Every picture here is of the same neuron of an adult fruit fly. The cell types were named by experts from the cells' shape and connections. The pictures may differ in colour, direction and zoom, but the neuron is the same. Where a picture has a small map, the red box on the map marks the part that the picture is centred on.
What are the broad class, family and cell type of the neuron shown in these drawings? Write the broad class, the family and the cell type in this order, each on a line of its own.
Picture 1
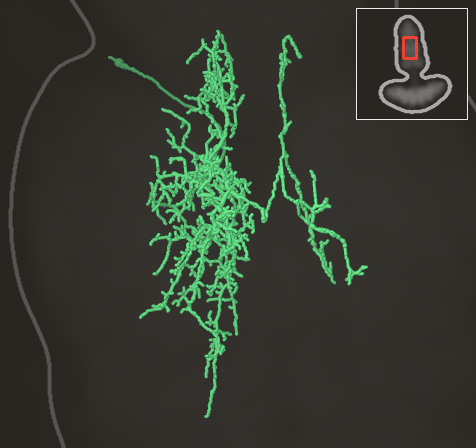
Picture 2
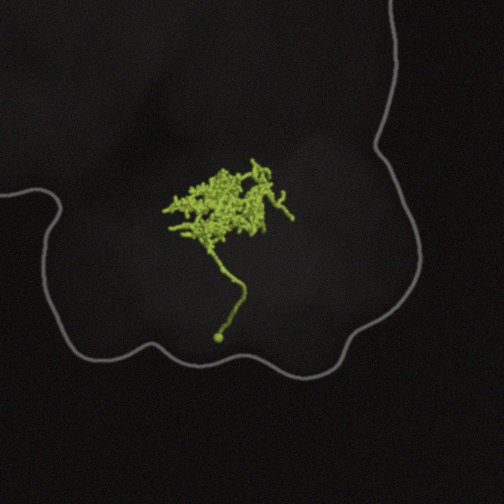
nerve-cord intrinsic neuron
hemilineage 06A
IN06A020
